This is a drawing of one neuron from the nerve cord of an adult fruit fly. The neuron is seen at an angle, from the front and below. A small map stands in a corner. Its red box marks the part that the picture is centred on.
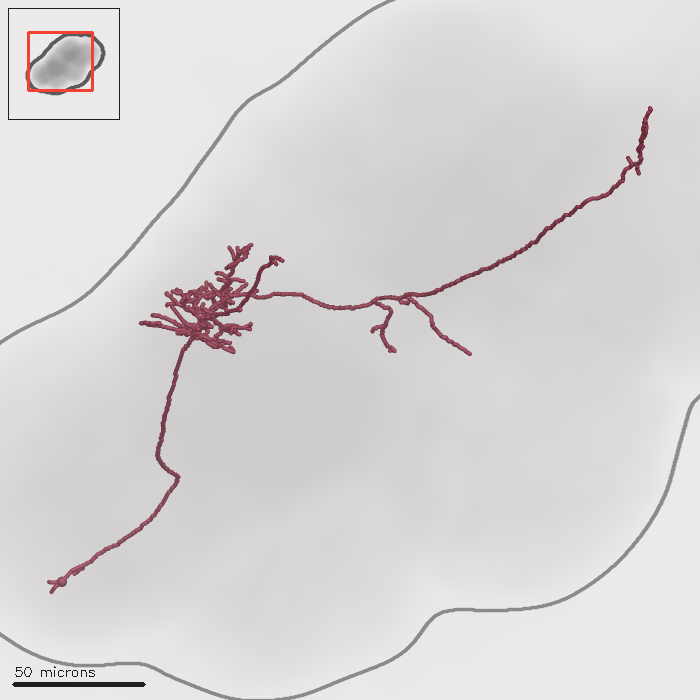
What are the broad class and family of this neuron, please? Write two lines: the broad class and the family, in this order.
nerve-cord intrinsic neuron
hemilineage 06A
